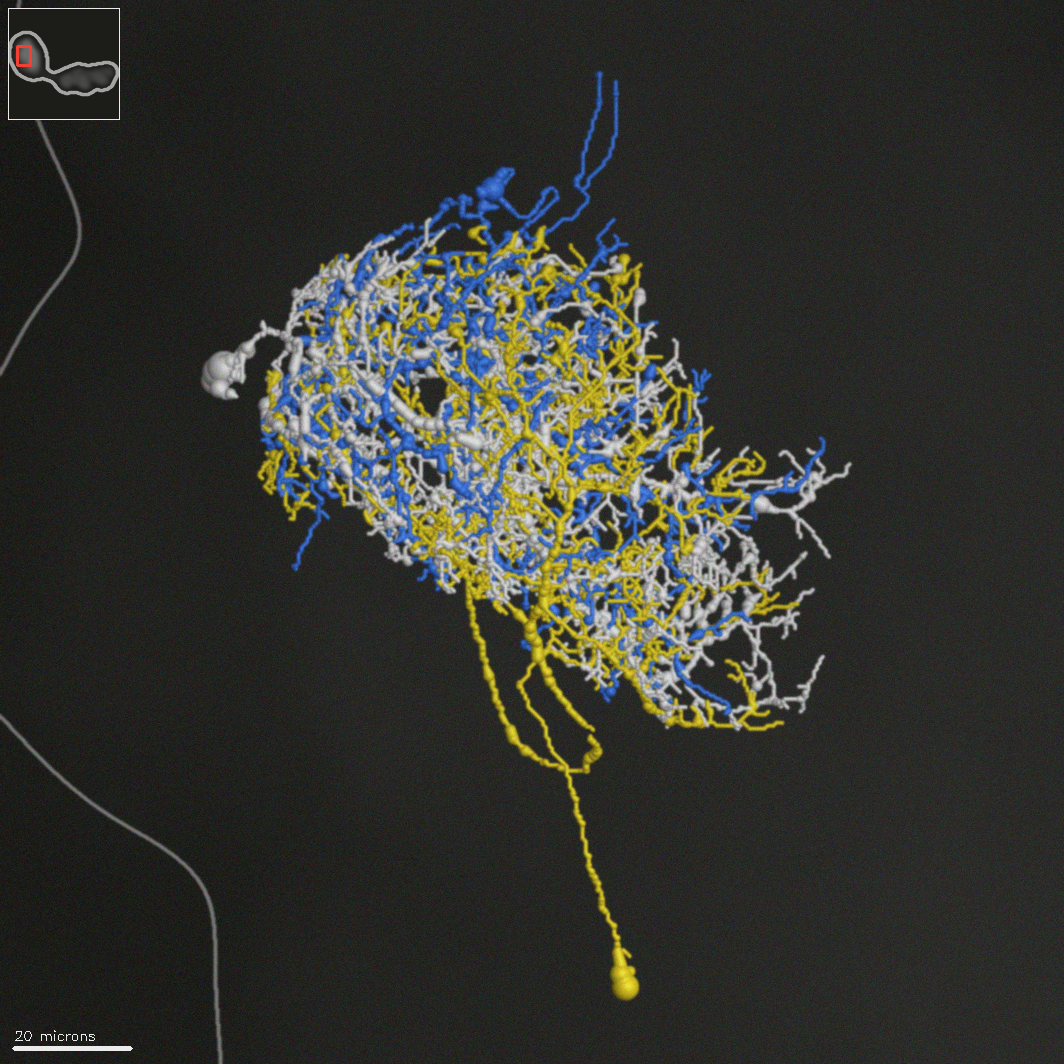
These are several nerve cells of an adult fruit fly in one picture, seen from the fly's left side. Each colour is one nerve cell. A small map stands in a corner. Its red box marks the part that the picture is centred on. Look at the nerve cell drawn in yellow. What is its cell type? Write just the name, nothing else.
AVLP600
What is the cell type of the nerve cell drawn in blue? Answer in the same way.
AVLP436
